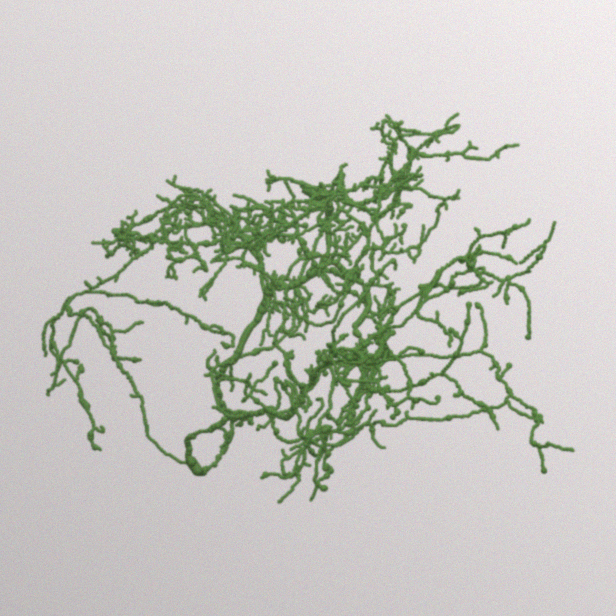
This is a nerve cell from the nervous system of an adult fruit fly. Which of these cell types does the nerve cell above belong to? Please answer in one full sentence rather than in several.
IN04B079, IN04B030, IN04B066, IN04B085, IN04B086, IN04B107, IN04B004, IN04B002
In the scheme of cell types, this nerve cell is IN04B002.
